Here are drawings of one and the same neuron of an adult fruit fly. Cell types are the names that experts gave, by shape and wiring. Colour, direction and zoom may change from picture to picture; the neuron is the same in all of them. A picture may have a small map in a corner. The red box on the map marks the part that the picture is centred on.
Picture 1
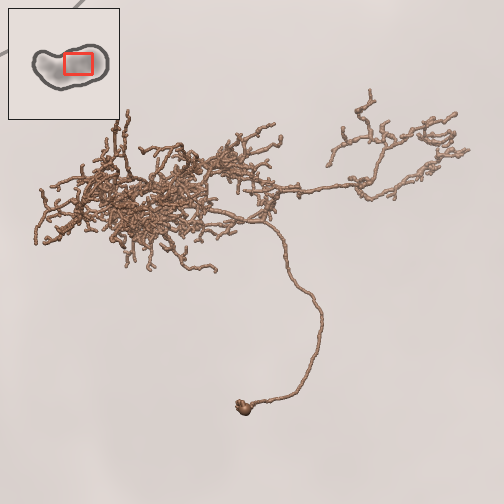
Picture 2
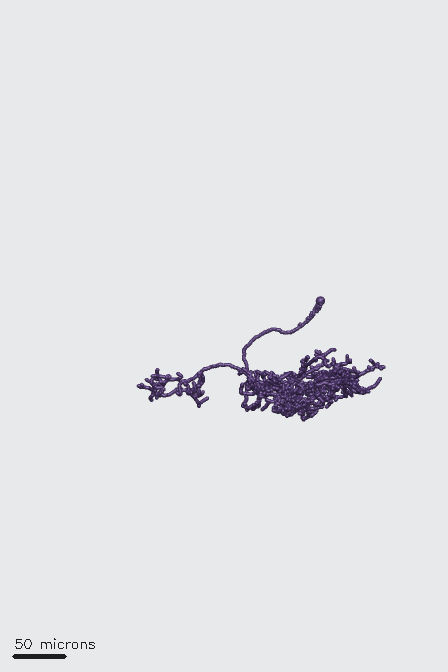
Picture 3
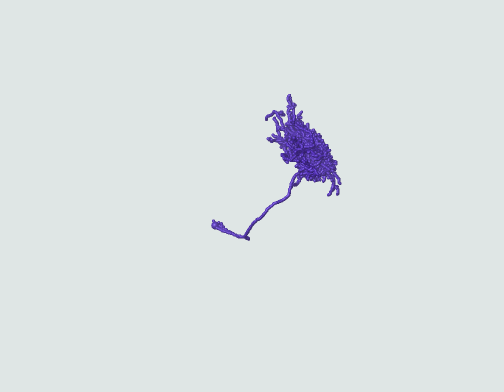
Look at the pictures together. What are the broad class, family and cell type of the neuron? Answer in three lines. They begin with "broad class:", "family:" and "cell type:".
broad class: central-brain intrinsic neuron
family: hemilineage VESa2
cell type: IB014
